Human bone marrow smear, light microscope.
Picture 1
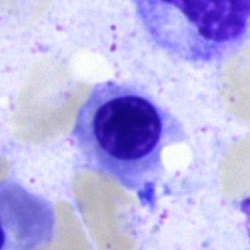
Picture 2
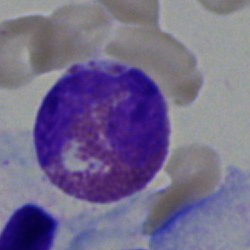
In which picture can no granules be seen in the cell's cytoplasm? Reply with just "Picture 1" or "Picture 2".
Picture 1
